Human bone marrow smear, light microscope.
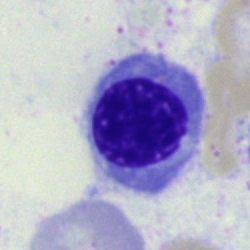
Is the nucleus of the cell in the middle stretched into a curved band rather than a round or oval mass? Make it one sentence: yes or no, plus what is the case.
No, this cell has one compact round or oval nucleus.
